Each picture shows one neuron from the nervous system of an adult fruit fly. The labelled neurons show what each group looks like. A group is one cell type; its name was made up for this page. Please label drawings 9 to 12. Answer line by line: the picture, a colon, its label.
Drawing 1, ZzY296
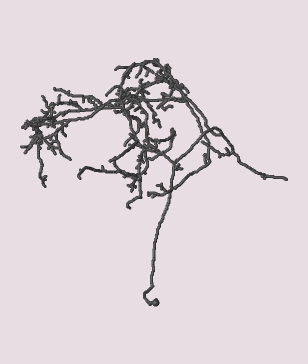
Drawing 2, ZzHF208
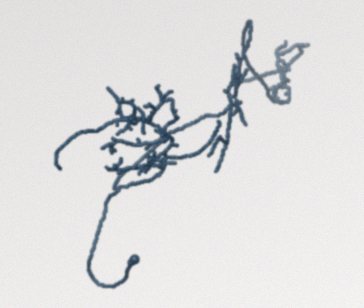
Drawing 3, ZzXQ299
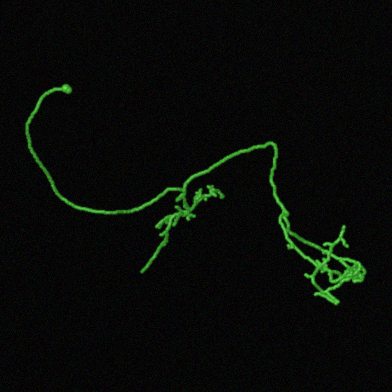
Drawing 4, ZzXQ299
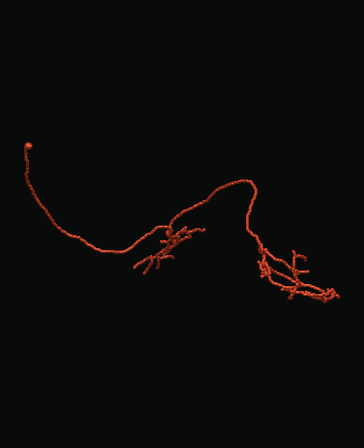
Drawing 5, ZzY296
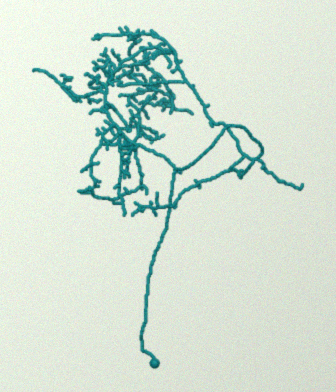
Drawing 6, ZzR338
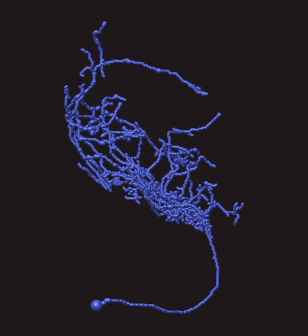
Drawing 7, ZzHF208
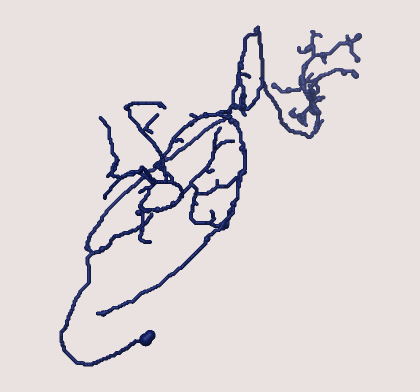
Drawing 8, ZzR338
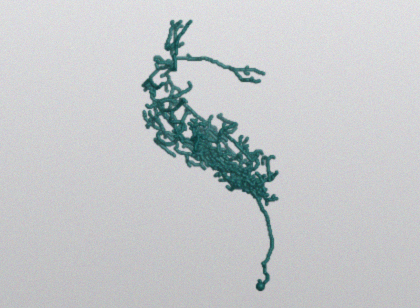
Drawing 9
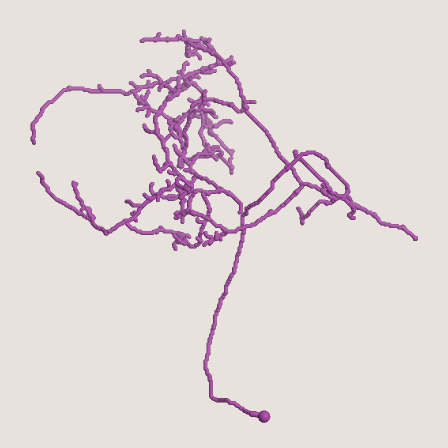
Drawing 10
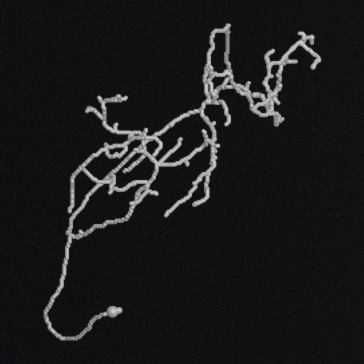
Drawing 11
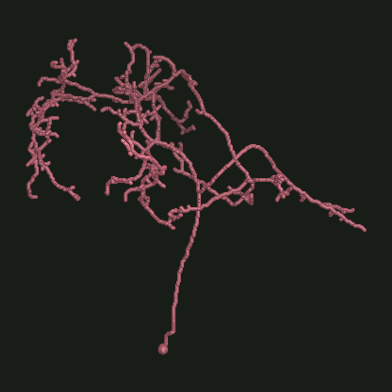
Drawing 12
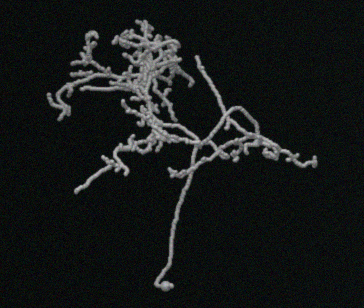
9: ZzY296
10: ZzHF208
11: ZzY296
12: ZzY296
